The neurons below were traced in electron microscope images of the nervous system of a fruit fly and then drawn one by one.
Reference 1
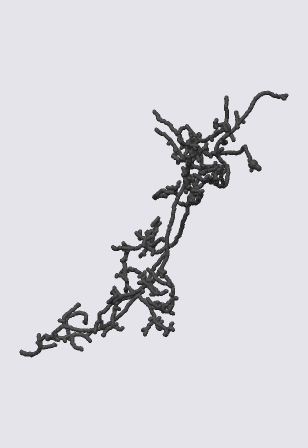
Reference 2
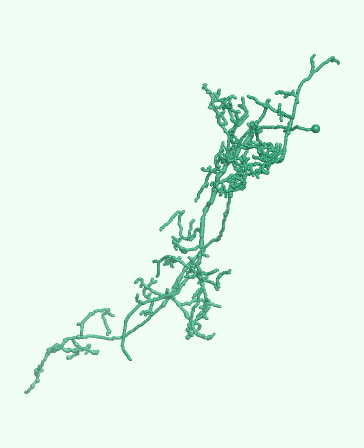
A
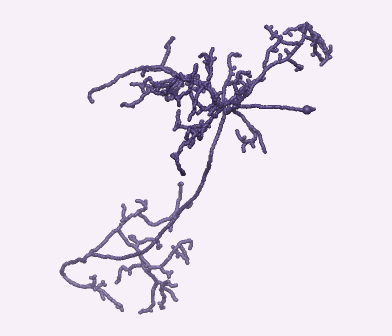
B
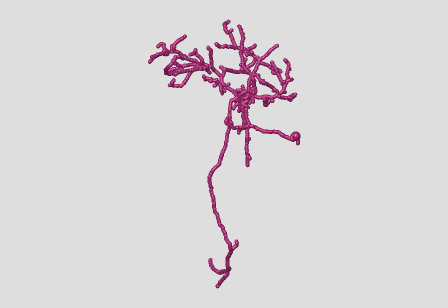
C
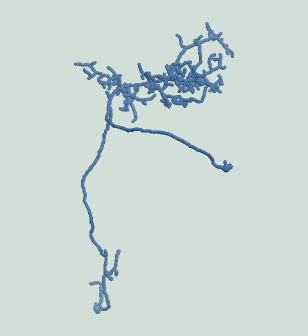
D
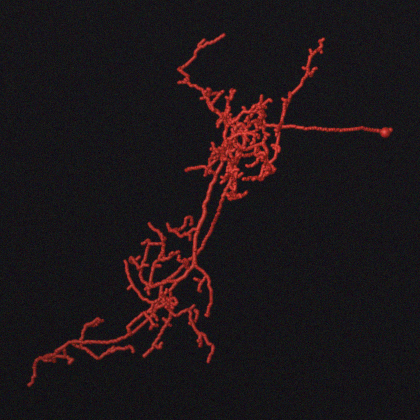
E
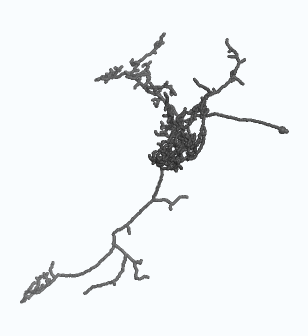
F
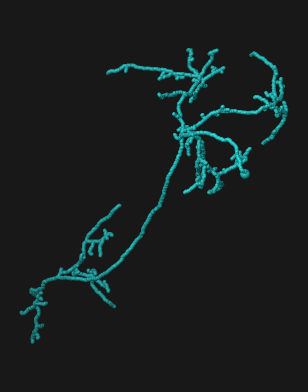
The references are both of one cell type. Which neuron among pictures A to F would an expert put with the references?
D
